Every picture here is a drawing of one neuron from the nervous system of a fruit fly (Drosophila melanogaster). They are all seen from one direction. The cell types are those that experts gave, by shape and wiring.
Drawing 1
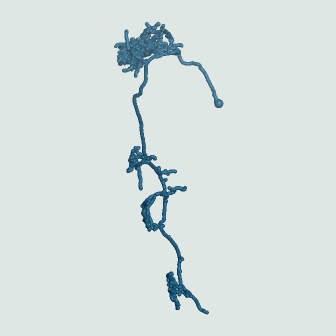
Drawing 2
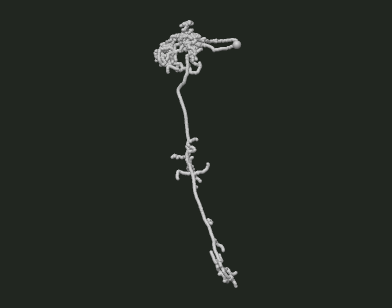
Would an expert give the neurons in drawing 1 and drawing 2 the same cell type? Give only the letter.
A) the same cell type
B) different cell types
B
